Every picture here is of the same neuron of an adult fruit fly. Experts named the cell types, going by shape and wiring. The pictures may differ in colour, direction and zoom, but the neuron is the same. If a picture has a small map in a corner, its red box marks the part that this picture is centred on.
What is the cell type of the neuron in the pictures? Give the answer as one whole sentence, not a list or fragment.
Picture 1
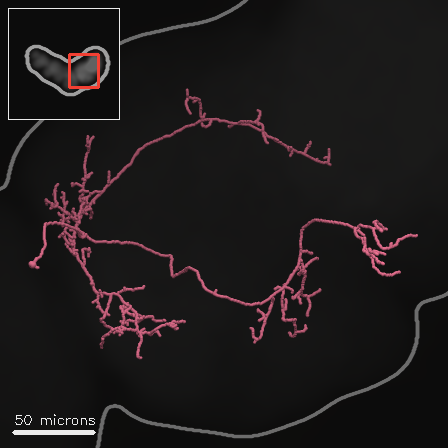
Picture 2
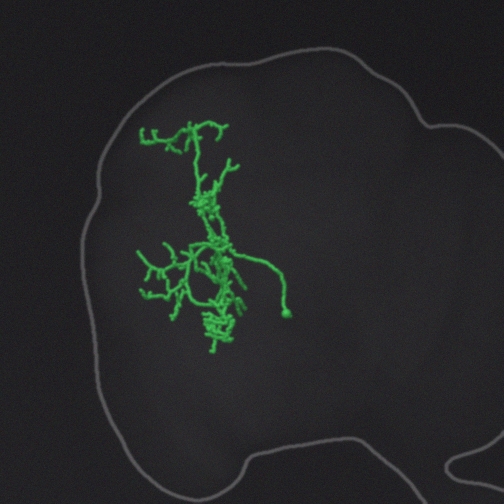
This neuron belongs to the cell type ALIN3.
